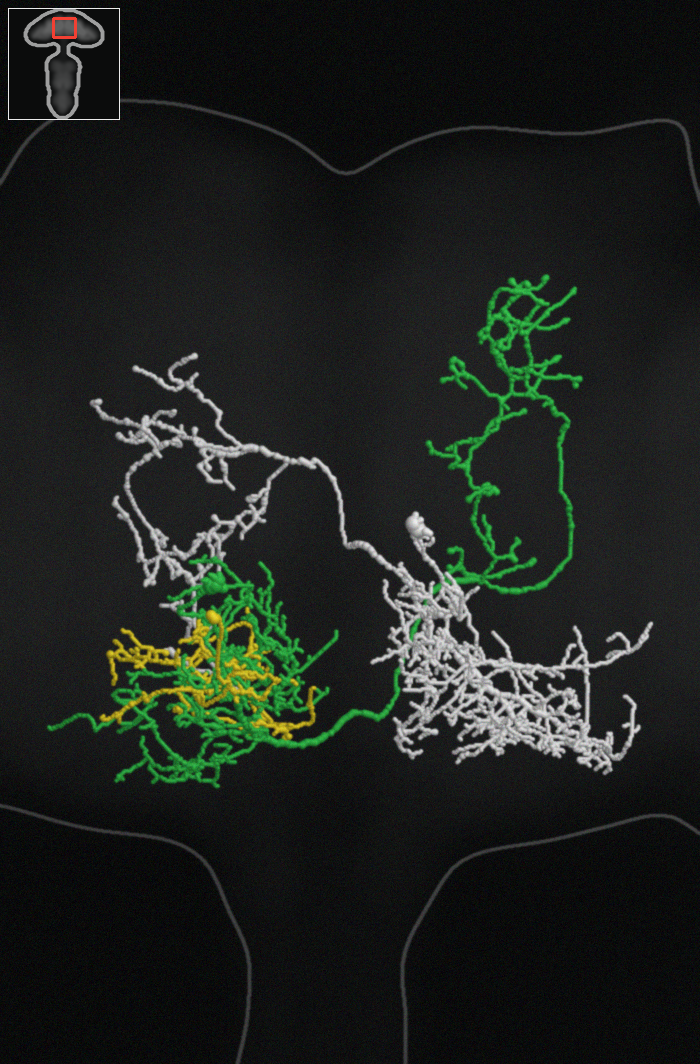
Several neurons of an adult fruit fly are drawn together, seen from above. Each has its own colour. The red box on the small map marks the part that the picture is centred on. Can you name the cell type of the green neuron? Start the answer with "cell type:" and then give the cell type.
cell type: IB047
